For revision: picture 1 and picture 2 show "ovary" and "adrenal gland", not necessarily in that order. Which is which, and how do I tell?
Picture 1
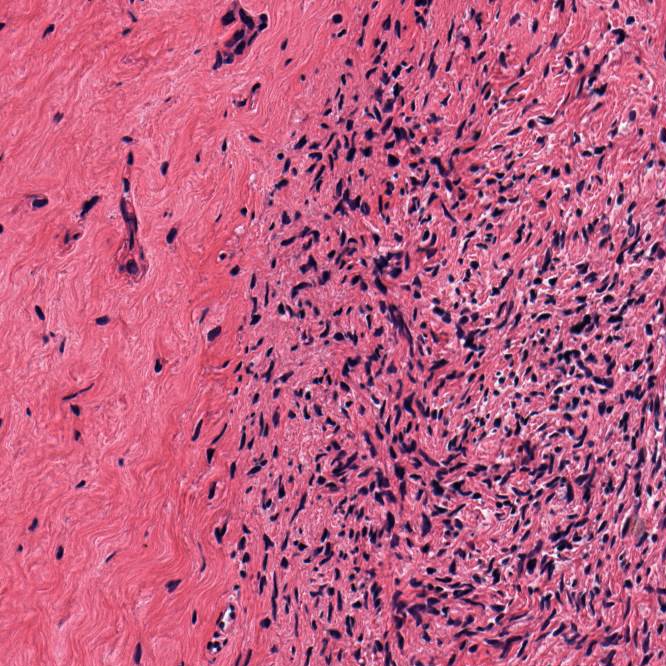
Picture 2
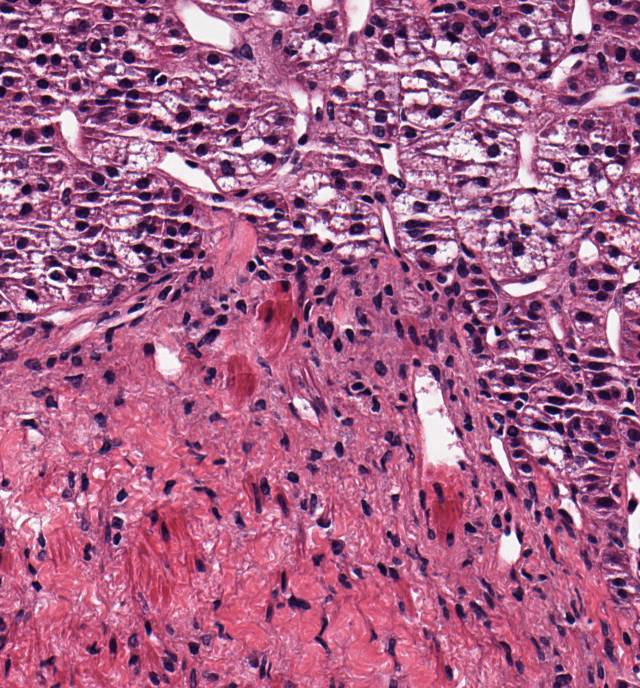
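Picture 2's the adrenal gland, and picture 1's the ovary. In the ovary picture, dense pink collagen bundles with a wavy course sit on the left, and the cellular zone is crowded with spindle-shaped cells with elongated, darkly stained nuclei. Those cells have scant cytoplasm and indistinct borders, and in the right half a lot of their nuclei are curved or wavy rather than straight. Over in the adrenal gland, the upper half has cells in nests and cords, separated by thin-walled vascular channels, with empty slit-like vascular spaces between the groups. Many of those upper cells have pale, finely vacuolated, bubbly cytoplasm and small, round, darkly stained nuclei.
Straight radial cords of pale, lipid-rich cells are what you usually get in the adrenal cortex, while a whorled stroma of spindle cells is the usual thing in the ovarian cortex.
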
